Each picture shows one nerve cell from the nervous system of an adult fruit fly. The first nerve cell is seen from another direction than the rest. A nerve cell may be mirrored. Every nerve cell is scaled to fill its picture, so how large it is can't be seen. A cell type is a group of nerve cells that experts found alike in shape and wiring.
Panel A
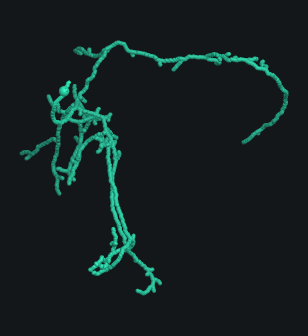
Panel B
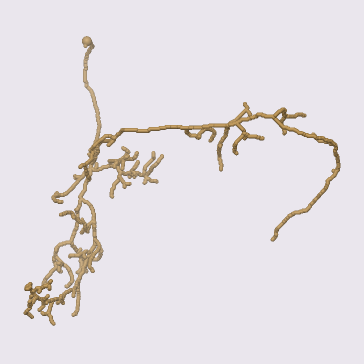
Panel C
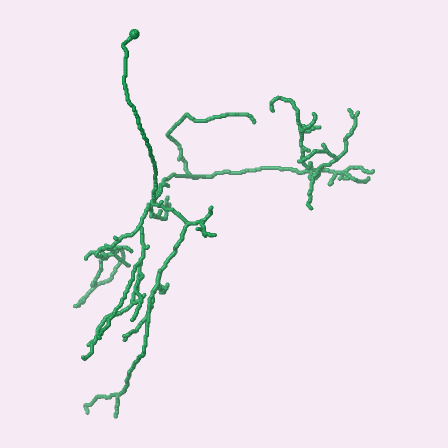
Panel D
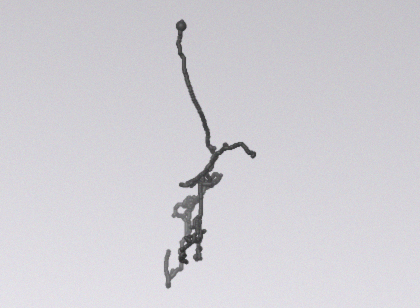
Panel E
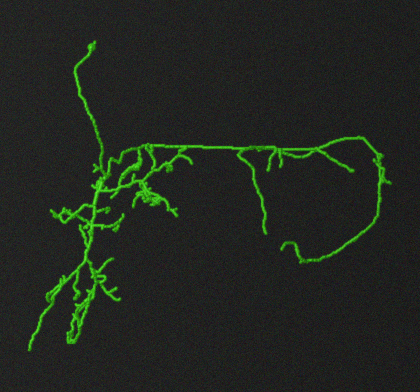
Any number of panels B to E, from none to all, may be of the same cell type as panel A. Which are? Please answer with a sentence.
None of them is of the same cell type.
